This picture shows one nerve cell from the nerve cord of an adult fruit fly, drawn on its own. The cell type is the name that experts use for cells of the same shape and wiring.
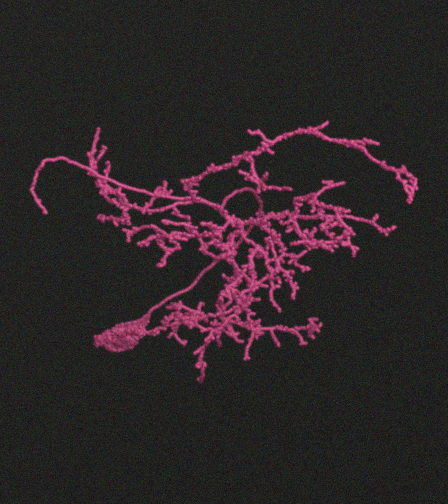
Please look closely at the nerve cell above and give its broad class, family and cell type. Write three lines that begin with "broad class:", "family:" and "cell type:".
broad class: nerve-cord intrinsic neuron
family: hemilineage 04B
cell type: IN04B107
